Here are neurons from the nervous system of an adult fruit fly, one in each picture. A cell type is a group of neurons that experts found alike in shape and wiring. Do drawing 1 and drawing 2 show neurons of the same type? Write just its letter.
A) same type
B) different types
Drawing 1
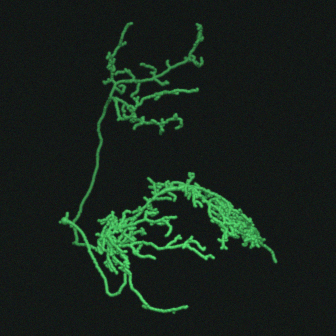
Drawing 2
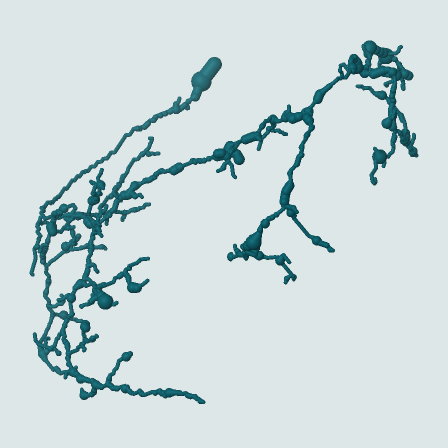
B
